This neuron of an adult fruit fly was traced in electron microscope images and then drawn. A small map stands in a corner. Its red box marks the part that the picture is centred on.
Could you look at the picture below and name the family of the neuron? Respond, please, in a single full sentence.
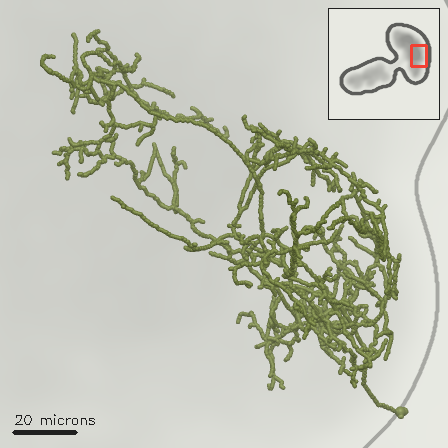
Regarding family, this neuron is hemilineage VLPl2_medial.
